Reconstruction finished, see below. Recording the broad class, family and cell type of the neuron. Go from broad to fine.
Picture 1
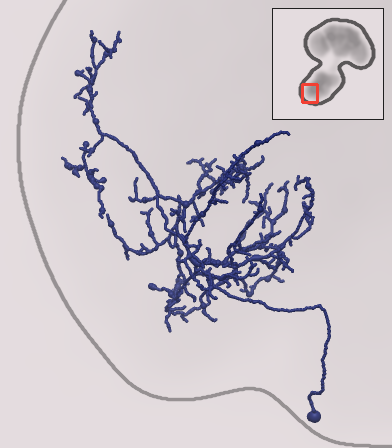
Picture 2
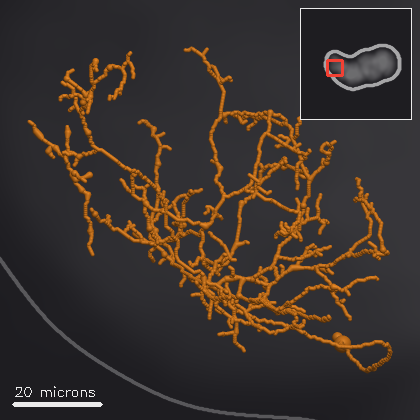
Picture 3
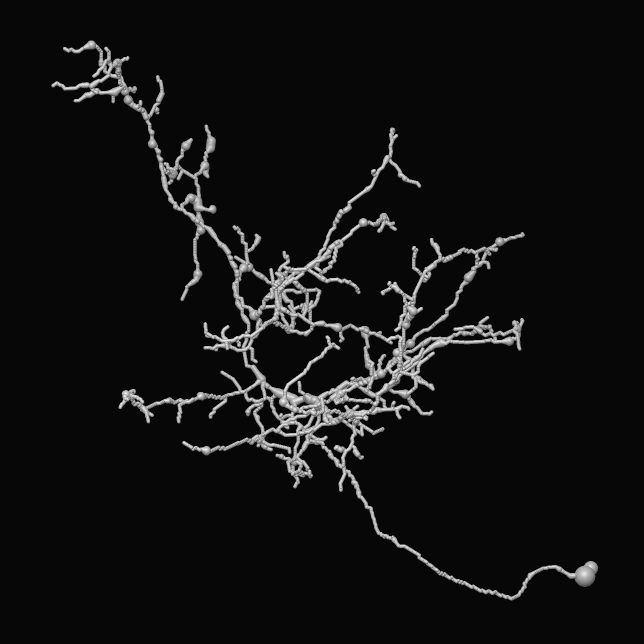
nerve-cord intrinsic neuron; hemilineage 13B; IN13B077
